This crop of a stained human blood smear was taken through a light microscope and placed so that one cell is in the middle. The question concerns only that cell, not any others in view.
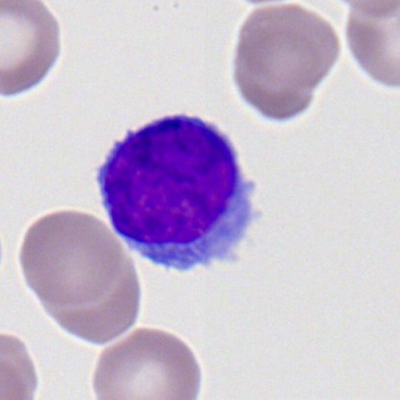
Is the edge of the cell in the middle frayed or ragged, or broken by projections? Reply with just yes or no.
Yes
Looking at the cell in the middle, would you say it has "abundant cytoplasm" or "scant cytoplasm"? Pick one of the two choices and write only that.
Scant cytoplasm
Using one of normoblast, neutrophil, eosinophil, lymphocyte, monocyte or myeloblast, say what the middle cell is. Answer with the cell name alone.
lymphocyte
